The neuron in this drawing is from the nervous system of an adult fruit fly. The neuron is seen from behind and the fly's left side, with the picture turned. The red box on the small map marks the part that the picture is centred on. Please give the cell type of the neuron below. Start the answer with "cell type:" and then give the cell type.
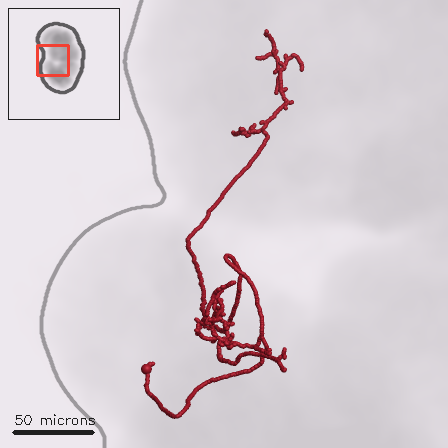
cell type: AN02A046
